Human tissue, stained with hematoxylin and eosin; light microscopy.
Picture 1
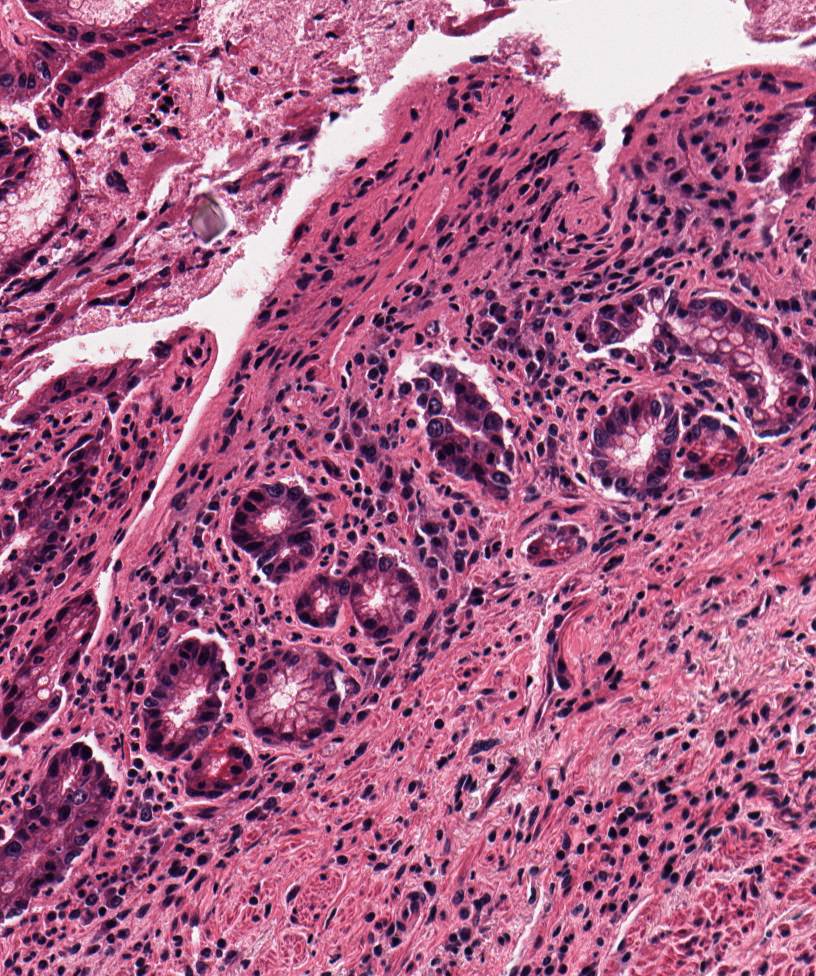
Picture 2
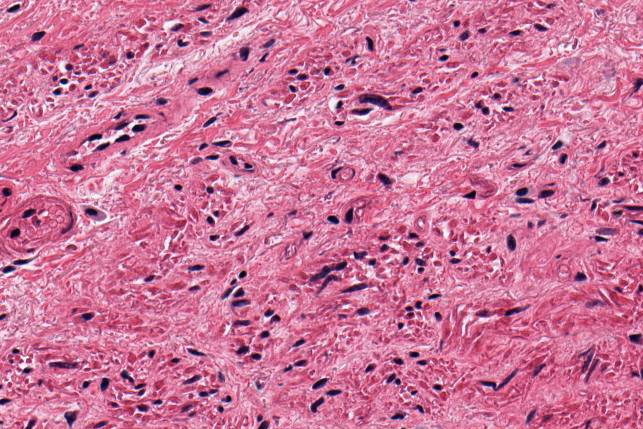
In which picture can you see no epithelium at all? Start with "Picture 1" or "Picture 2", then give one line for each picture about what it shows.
Picture 2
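Picture 1: Cells with bright red granular cytoplasm sit at one side of several crypts, notably in the lower left and centre right.
Picture 2: The whole field is made of scattered spindle cells in fibrous stroma, with no epithelium anywhere.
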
